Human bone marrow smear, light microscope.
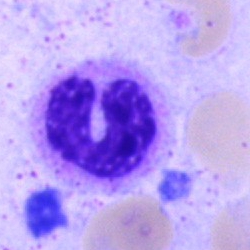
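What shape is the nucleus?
It's U-shaped, with a deep cleft opening toward the top.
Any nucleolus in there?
None can be seen.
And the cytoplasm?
Fine pinkish granules, and no vacuoles.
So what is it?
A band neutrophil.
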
